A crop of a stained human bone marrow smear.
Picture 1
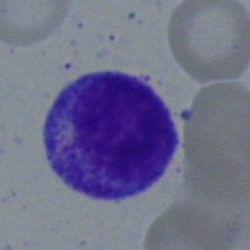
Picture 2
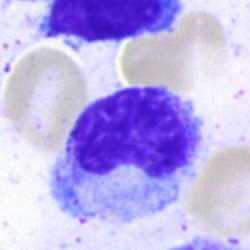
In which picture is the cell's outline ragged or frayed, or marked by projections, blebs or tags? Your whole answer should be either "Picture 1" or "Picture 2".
Picture 2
